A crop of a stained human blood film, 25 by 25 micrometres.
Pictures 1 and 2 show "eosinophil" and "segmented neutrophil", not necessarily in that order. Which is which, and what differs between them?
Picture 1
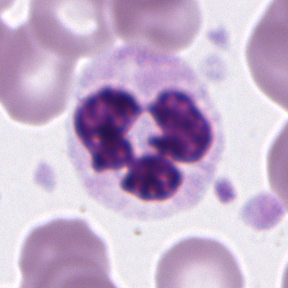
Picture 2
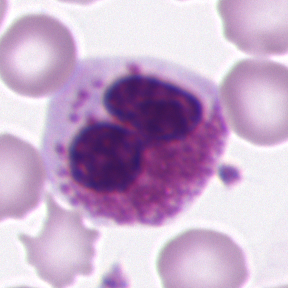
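In picture 1 you have the segmented neutrophil, in picture 2 the eosinophil. Count the lobes in picture 1 and you get three, with dark purple, coarsely clumped chromatin.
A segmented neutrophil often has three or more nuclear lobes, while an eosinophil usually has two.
In picture 2 the chromatin is dense and dark purple, and no nucleoli show in either lobe. The cytoplasm of picture 1 is abundant and pale pinkish-lilac, holding fine, faint granules and no vacuoles.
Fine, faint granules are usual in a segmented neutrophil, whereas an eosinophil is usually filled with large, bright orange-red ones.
In picture 2 the cytoplasm is plentiful and pale lilac between its granules, which crowd most densely into the lower right part. Both cells have a round outline, smooth in picture 2, and a small purple fragment lies just outside the right edge of the eosinophil.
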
